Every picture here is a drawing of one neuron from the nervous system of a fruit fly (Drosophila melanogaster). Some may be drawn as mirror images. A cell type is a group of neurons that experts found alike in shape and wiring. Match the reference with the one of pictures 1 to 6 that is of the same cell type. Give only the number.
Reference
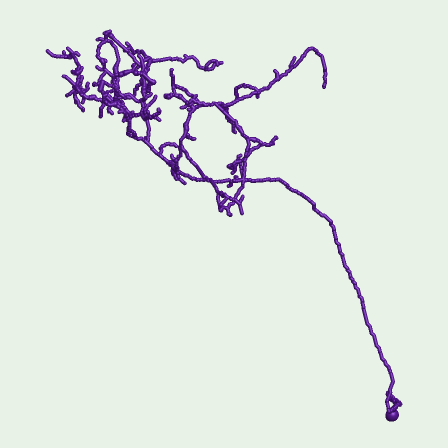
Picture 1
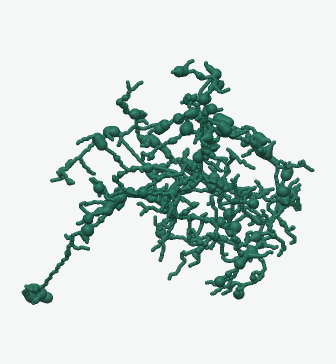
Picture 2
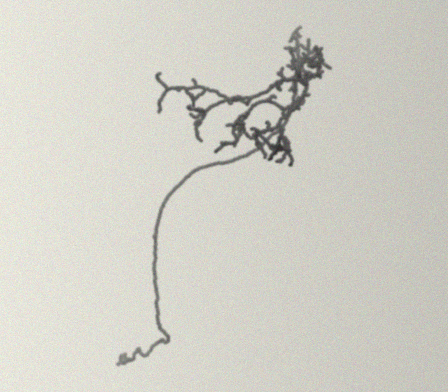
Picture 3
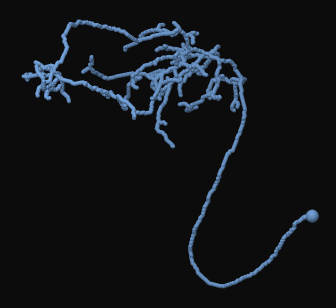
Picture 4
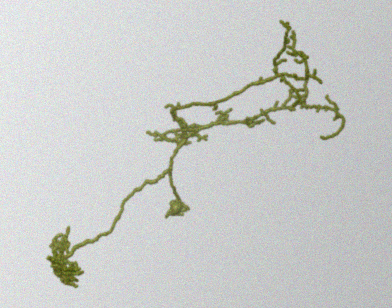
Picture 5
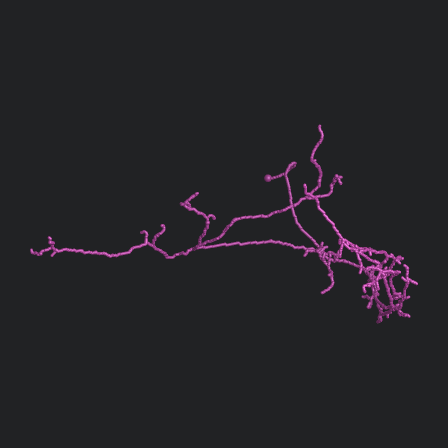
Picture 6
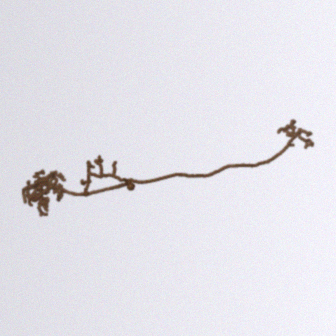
2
